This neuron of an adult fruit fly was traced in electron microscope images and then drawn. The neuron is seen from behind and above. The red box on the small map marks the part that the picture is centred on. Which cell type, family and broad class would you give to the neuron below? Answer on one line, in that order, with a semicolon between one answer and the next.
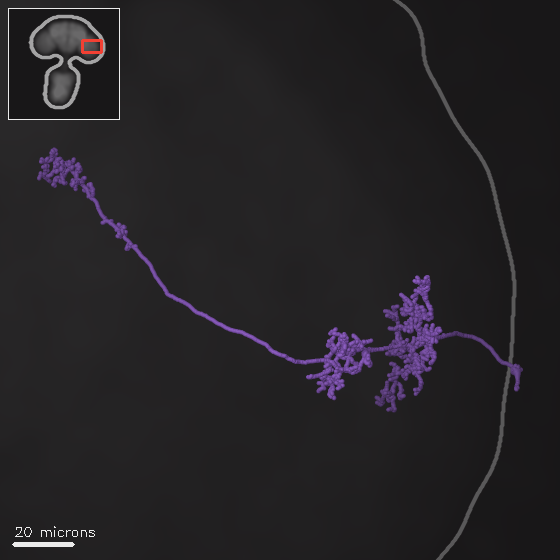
Tm16; Tm; optic-lobe intrinsic neuron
